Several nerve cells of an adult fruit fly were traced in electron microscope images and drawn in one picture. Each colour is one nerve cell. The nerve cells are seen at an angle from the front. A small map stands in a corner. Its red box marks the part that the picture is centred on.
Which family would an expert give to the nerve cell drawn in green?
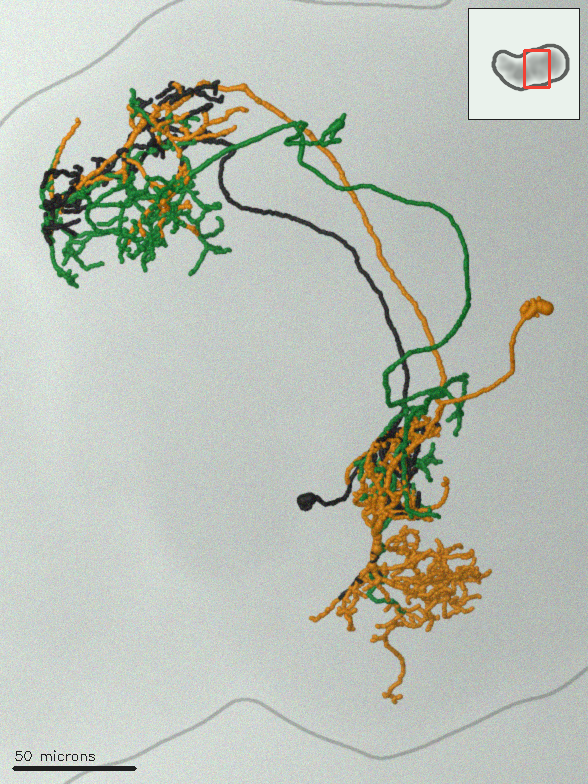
ALIN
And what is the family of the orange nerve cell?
hemilineage ALad1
